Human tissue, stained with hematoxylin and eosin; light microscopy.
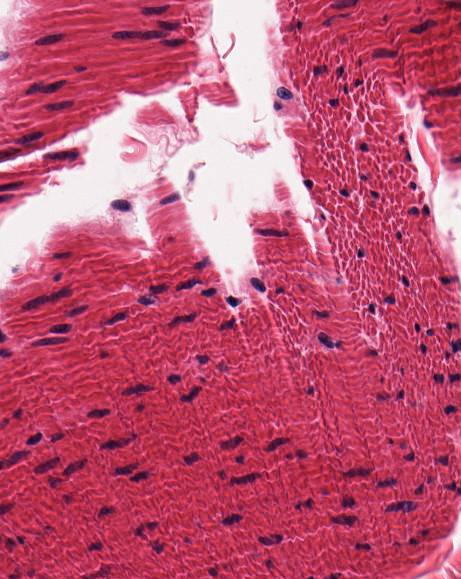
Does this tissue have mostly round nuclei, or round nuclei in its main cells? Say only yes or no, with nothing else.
No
